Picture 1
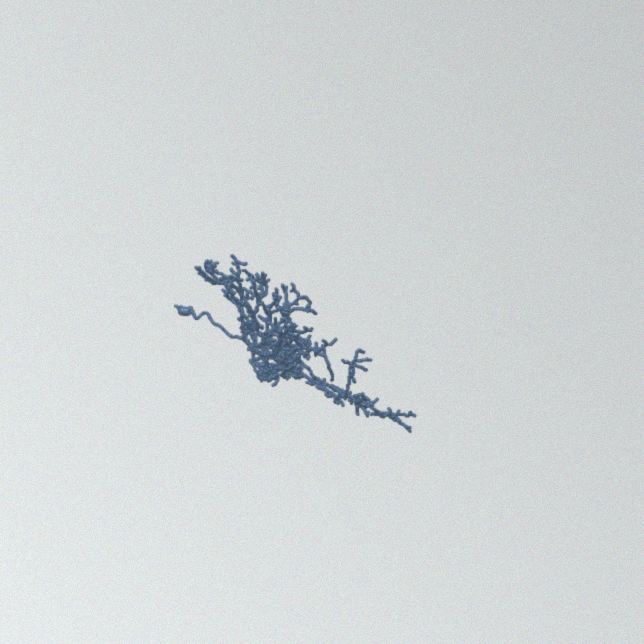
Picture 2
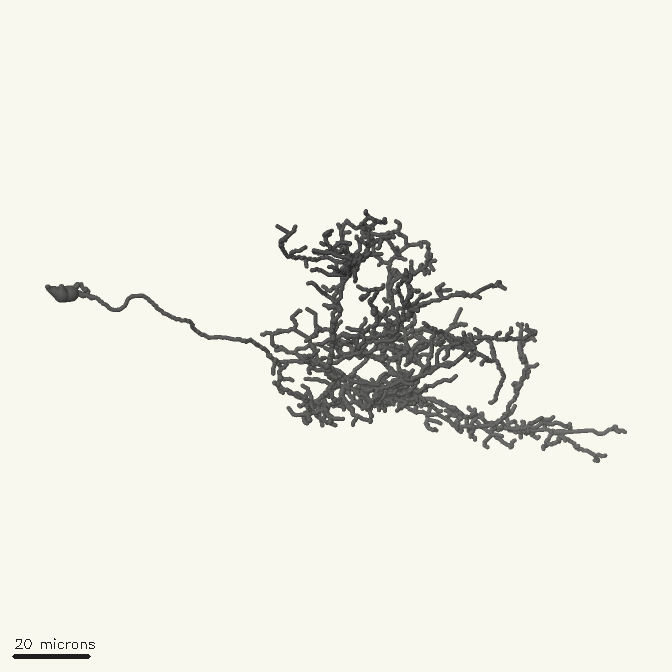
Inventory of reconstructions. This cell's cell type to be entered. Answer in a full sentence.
The cell type is LAL113.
